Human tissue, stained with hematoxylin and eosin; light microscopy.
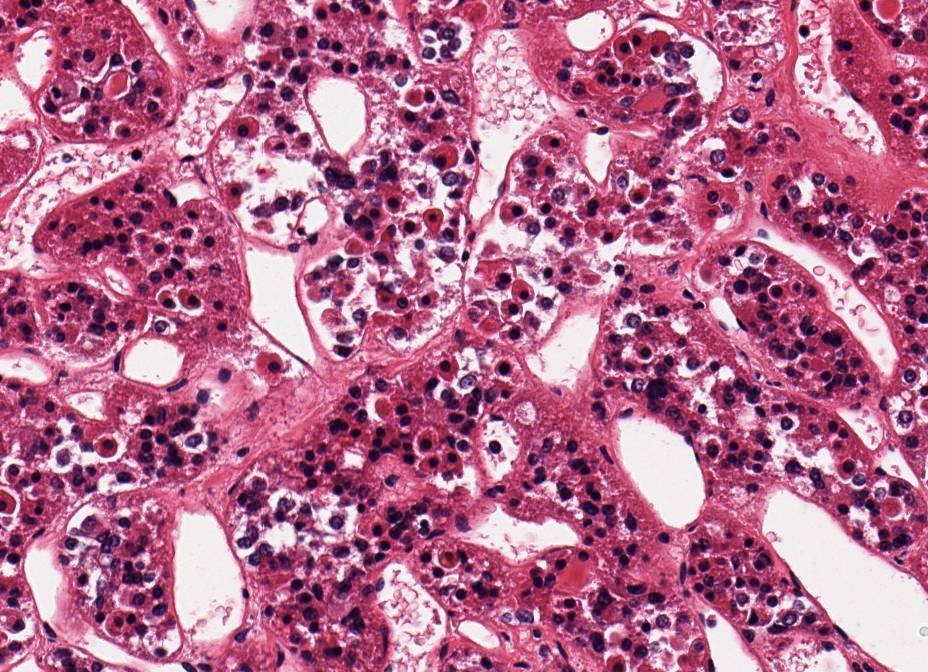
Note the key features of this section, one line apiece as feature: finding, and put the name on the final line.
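Architecture: broad, branching cords and nests, irregular open spaces between
Nuclei: small, round, densely dark-staining, crowded in the nests
Larger cells: scattered, rounded, bright red-pink cytoplasm
Stroma: thin pink fibrous strands, clearest in centre and upper right
Name: pituitary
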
